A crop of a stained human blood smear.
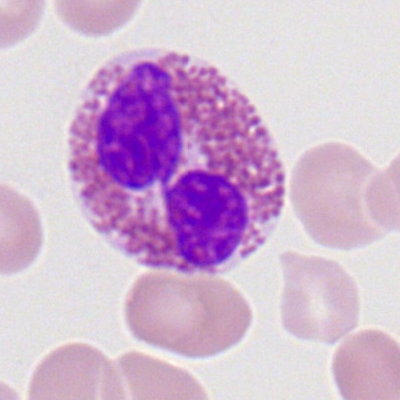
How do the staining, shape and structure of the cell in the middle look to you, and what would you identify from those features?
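A smooth, roughly oval outline encloses a nucleus with two lobes. These lobes sit diagonally, one at the upper left and one at the lower right. Its chromatin is dark purple and densely clumped. This cell is an eosinophil.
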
